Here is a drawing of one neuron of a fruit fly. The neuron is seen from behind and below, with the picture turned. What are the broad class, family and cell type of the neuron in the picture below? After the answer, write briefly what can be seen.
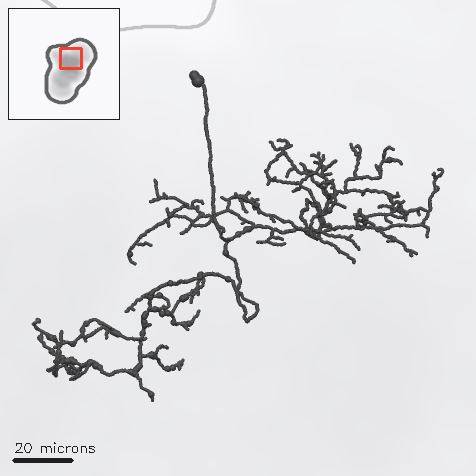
This is a visual projection neuron. Its family is hemilineage VPNp&v1_posterior. Its cell type is LoVP16. The cell body can be seen at the top of the picture. From left to right in the picture it spans about 140 microns. Dozens of branch ends can be seen.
